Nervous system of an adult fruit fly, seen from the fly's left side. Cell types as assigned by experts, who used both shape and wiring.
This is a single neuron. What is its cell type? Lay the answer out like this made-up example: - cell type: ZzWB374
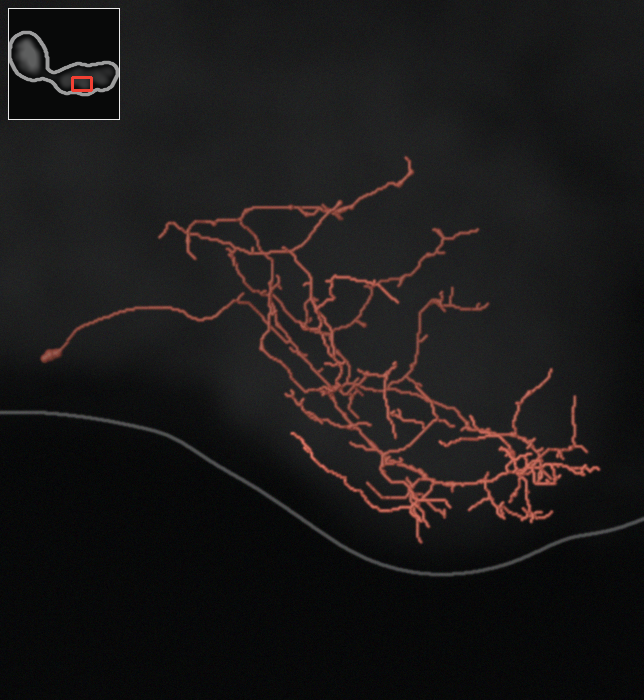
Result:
- cell type: IN16B075_a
